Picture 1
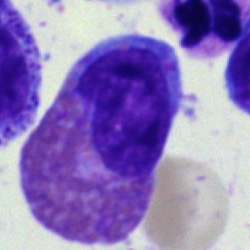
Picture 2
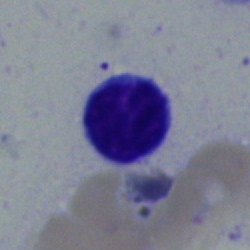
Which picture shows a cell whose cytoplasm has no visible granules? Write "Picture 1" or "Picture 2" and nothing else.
Picture 2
